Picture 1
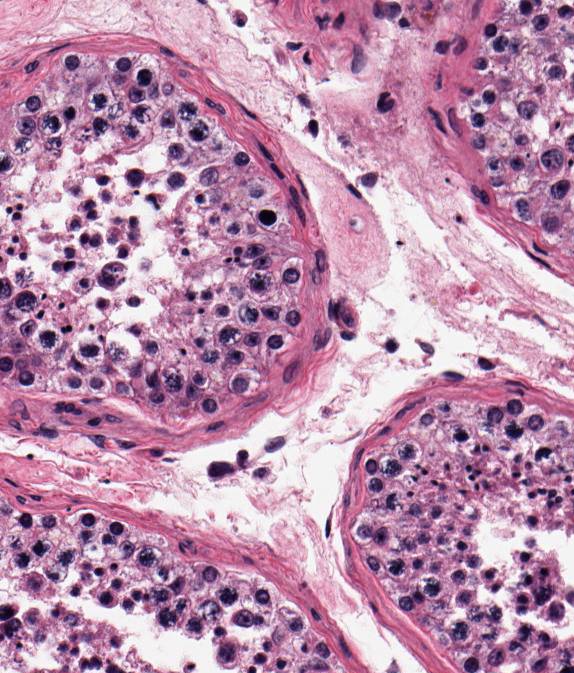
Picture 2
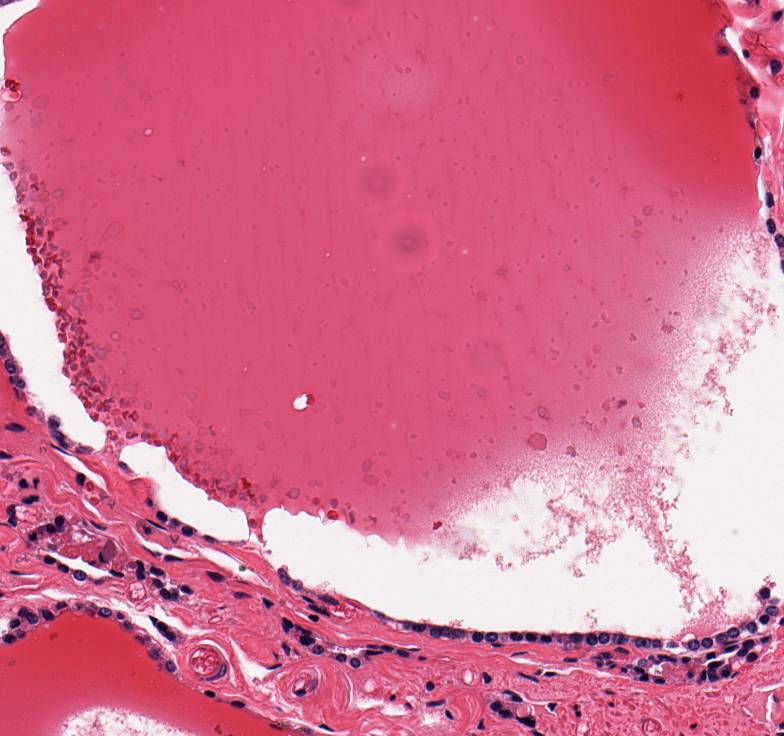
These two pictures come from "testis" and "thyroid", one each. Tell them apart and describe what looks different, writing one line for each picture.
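Picture 1 – testis. The tubules are filled by a many-layered epithelium of rounded cells rather than a single layer around an open lumen.
Picture 2 – thyroid. The space is lined by a single layer of flattened to low cuboidal cells along its lower and left borders.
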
